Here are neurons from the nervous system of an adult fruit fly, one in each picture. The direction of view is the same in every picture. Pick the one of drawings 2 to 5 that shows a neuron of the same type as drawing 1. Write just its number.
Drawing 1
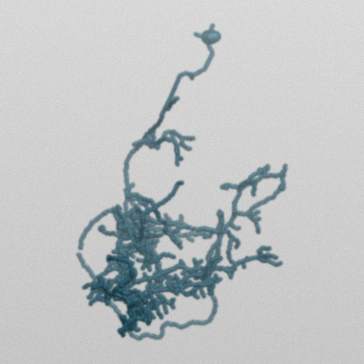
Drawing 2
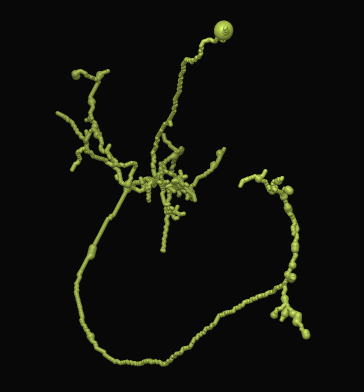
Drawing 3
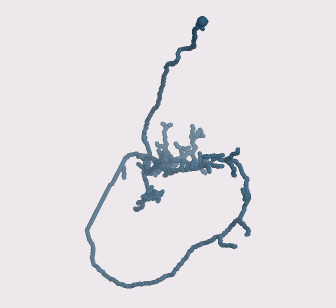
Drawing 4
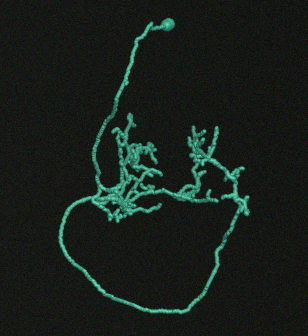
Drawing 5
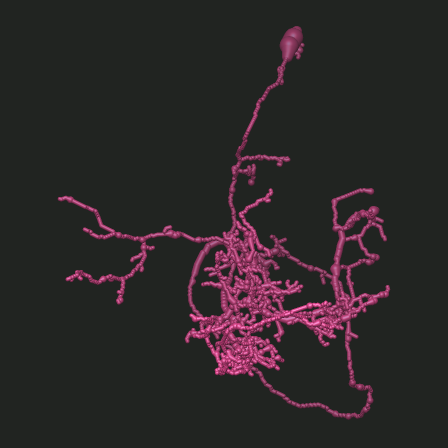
5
